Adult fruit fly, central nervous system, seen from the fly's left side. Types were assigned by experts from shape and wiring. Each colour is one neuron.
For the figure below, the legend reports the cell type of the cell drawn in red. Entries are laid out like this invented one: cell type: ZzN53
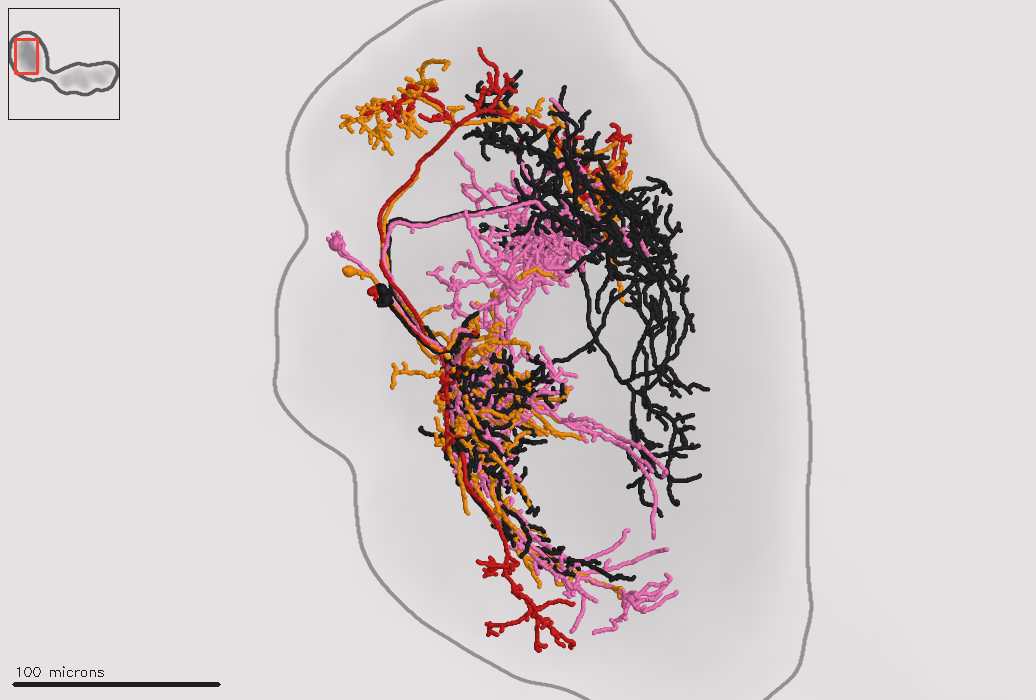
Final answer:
cell type: mALB3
